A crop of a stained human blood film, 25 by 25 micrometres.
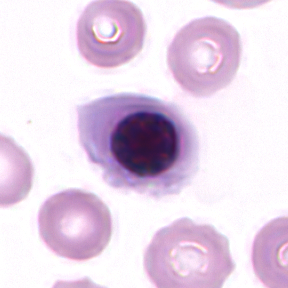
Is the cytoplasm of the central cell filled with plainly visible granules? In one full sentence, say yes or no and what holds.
No, no visible granules are present in the cytoplasm of the cell.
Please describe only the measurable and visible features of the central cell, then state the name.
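Looking at the nucleus, I see that it sits off-centre, toward the right side of the cell, and that it is round, about 6 micrometres across. Its chromatin looks dense and coarsely clumped. The cytoplasm is widest on the left side, and along its lower edge it turns ragged and frayed. This cell is a normoblast.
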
